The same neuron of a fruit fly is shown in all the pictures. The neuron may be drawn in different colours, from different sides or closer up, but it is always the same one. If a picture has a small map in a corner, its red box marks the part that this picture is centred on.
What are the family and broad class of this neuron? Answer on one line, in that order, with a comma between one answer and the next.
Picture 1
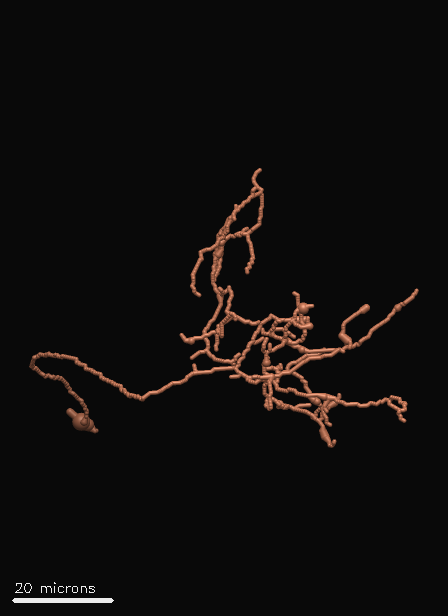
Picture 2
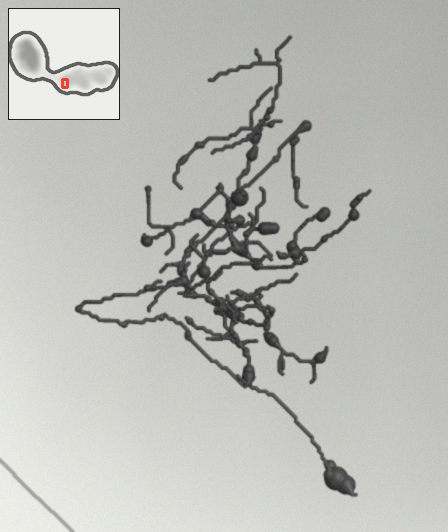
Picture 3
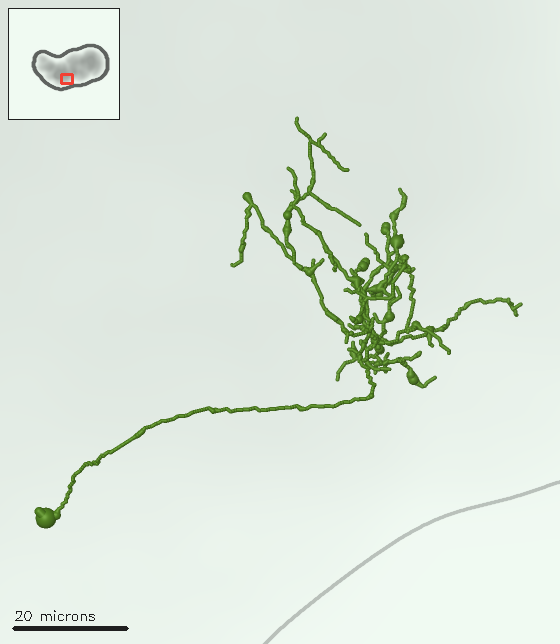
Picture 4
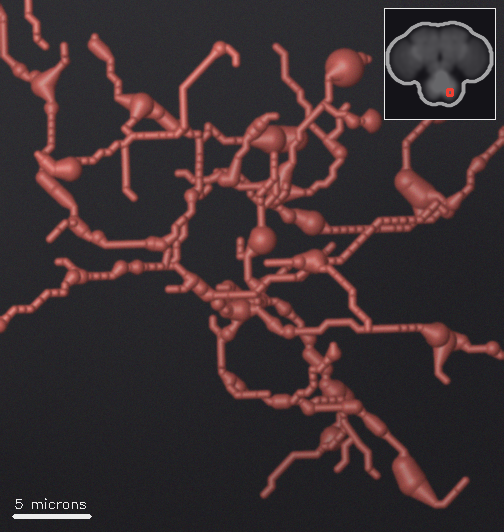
hemilineage 14A, nerve-cord intrinsic neuron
